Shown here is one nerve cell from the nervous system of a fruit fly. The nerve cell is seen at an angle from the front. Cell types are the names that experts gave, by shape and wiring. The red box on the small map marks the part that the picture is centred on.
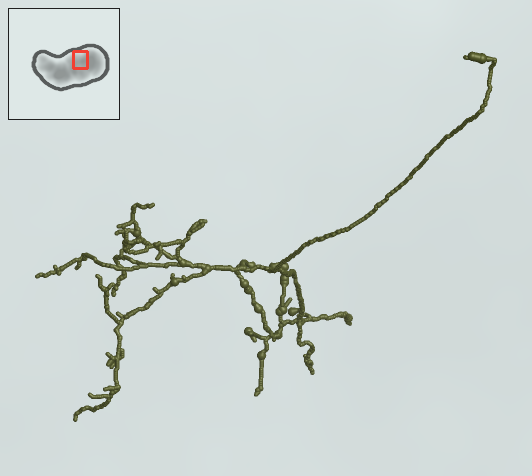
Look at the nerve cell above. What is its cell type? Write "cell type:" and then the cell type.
cell type: IB004_a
